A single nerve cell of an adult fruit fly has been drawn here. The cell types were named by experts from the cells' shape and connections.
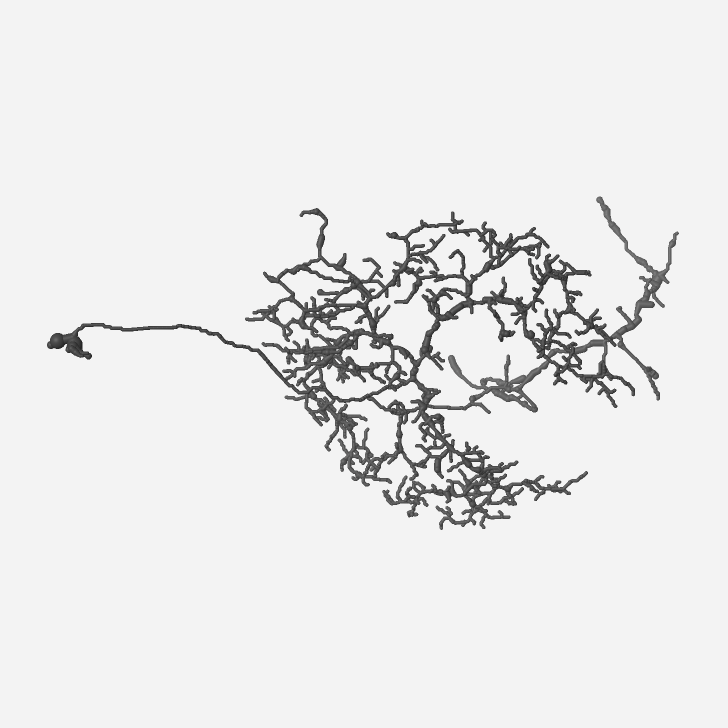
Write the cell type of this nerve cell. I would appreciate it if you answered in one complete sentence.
It is as IN13B025 that this nerve cell is typed.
